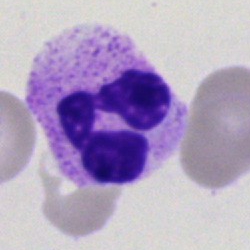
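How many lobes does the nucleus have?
Three, each separate from the others.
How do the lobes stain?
Dark purple, with dense, clumped chromatin.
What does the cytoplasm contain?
Many small purple granules scattered throughout, most crowded above the nucleus.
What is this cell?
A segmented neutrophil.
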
